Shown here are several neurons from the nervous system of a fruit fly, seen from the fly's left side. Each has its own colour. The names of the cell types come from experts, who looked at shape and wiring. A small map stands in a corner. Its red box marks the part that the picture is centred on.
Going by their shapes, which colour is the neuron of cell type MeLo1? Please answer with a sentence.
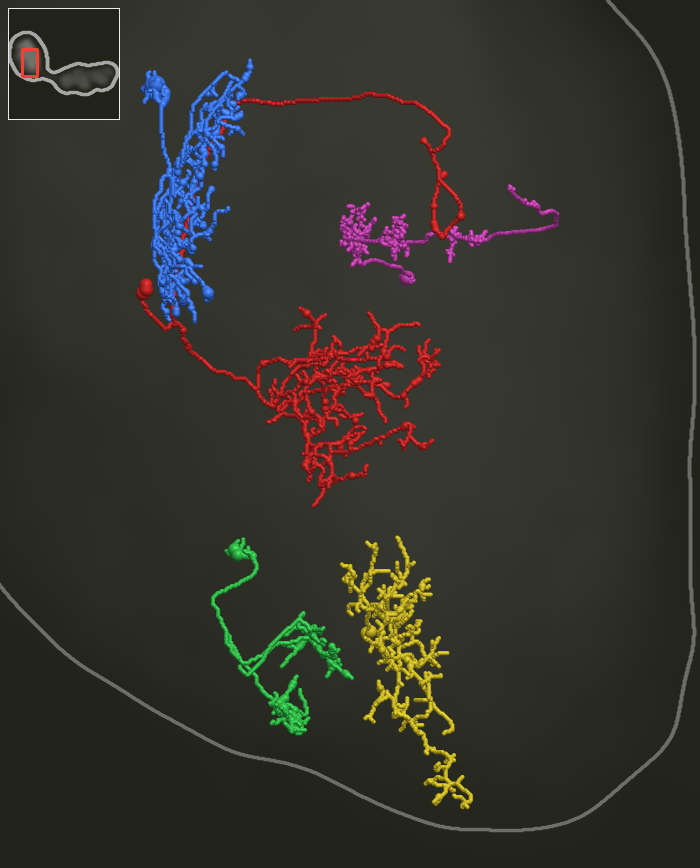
The colour is red.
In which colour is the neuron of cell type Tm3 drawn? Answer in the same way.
The colour is magenta.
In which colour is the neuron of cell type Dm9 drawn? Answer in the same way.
The colour is green.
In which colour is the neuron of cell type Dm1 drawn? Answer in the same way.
The colour is blue.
